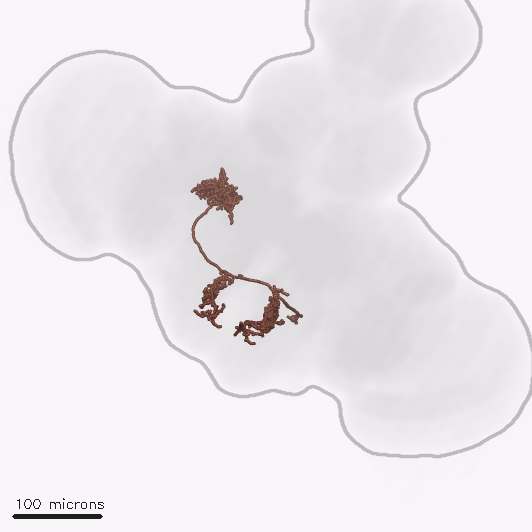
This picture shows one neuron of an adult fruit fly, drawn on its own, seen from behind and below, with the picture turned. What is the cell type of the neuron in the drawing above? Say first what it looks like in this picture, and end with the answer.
Its cell body lies in the middle of the picture. By the scale bar it is about 200 microns tall in this view. This is a central-brain intrinsic neuron. It is of cell type mAL_m7.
